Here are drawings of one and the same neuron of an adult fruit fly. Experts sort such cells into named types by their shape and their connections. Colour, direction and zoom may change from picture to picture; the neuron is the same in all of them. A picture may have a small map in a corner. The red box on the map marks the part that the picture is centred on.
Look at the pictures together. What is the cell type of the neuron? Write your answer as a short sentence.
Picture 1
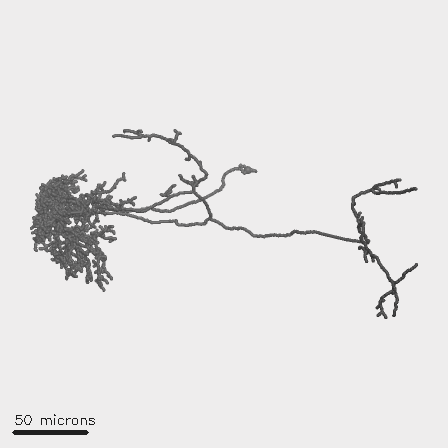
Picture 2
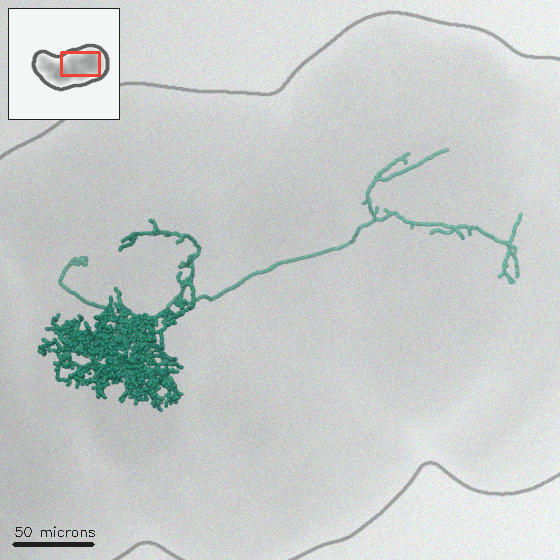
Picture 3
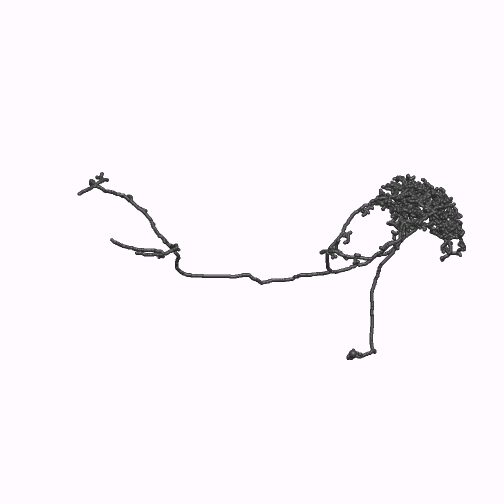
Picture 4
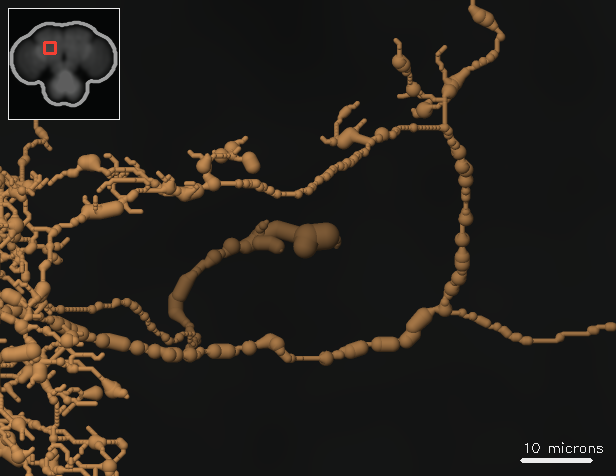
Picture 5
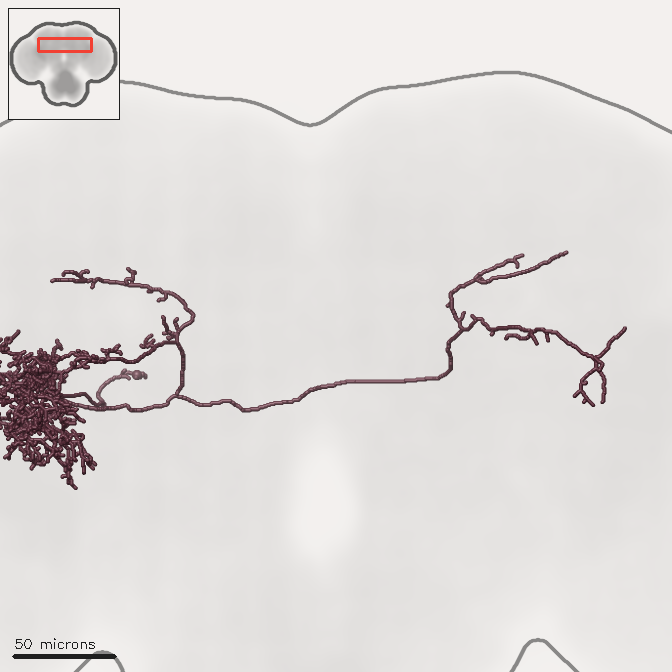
The cell type is AVLP506.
